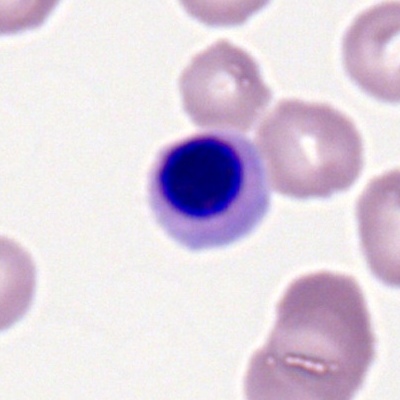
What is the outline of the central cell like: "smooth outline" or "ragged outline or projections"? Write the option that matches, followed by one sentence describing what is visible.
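Smooth outline. The cell outline is round and smooth.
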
